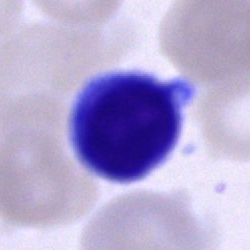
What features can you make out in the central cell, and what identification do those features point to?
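In outline the cell is roughly round. A dark nucleus occupies nearly the entire cell. No granules are visible. From the upper right margin a small rounded bleb projects. The cell is a lymphocyte.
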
